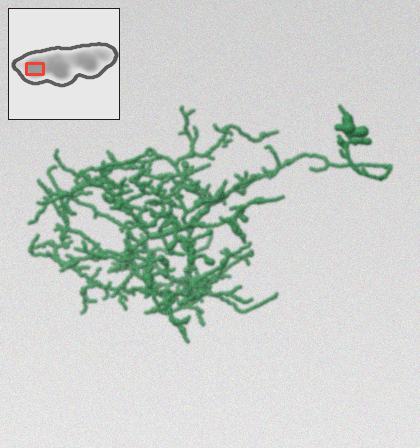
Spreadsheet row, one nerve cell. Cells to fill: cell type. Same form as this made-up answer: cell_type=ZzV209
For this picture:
cell_type=IN21A038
